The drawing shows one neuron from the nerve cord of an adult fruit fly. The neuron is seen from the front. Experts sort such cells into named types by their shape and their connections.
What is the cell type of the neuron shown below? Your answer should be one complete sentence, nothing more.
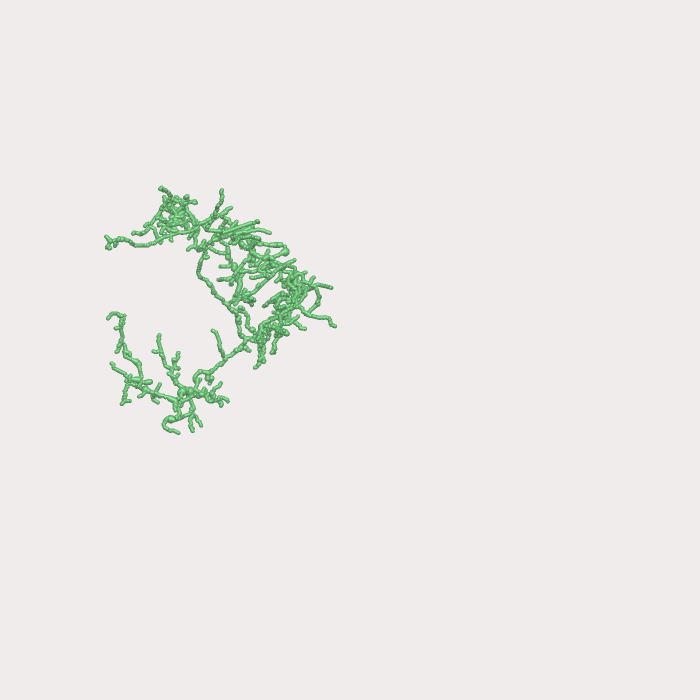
The cell type carried by this neuron is IN19A046.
